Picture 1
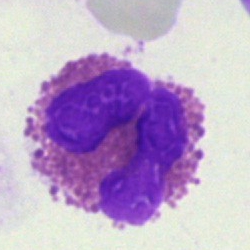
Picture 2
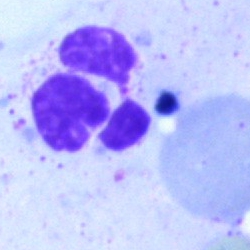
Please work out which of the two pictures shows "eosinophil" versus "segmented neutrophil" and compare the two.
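Picture 1: eosinophil. Picture 2: segmented neutrophil. Eosinophil: roughly round, edge bumpy where granules sit at the margin; no nucleoli visible.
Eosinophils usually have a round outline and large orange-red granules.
Segmented neutrophil: cytoplasm very pale, barely differing from background; outer edge indistinct; chromatin dense purple with coarse lighter patches.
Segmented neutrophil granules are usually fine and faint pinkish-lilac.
Pale, unnucleated red cell just above the eosinophil's top edge.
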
